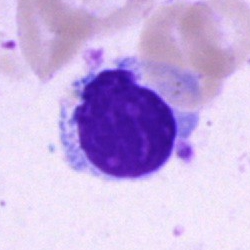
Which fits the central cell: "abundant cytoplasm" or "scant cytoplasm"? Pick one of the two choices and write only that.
Scant cytoplasm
